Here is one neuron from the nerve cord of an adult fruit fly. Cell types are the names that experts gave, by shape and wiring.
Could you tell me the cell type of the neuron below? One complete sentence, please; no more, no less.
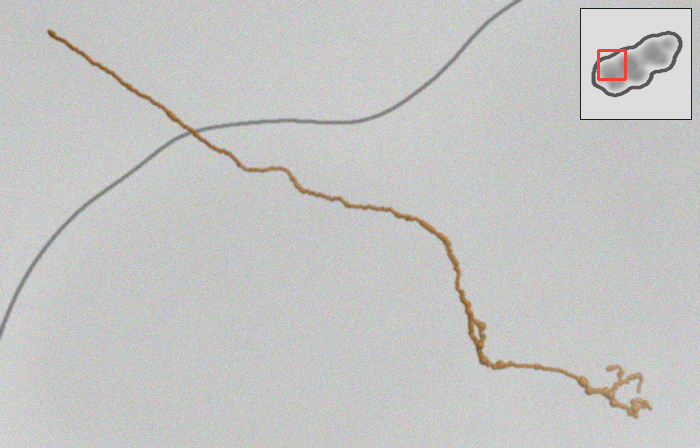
With respect to cell type, this neuron is WG1.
